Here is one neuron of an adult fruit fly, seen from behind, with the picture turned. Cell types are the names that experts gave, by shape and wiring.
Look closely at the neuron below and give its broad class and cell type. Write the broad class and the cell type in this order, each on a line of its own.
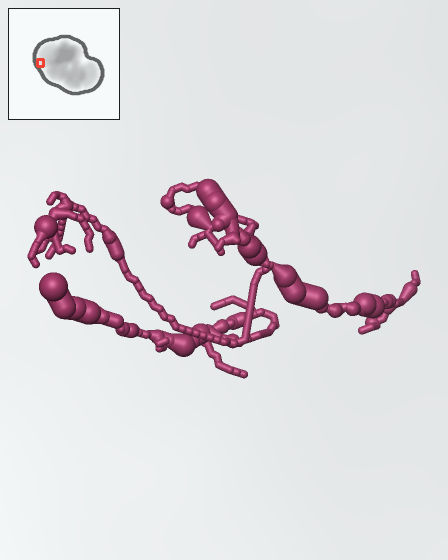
optic-lobe intrinsic neuron
Lai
